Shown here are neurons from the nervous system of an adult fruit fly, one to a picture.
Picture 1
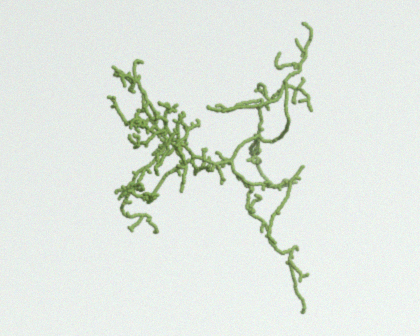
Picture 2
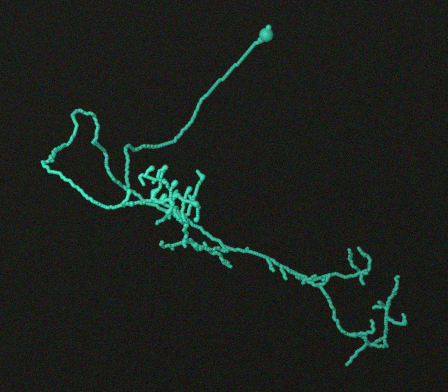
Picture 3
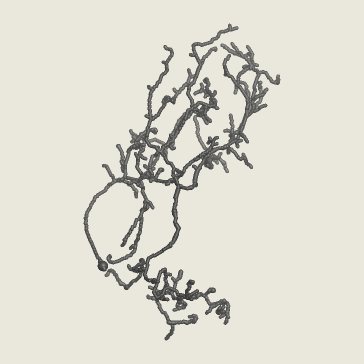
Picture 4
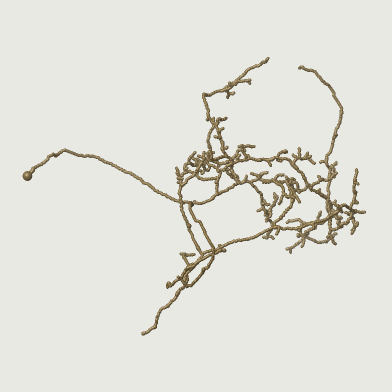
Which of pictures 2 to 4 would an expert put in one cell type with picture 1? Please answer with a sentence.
Picture 4 is of the same cell type.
